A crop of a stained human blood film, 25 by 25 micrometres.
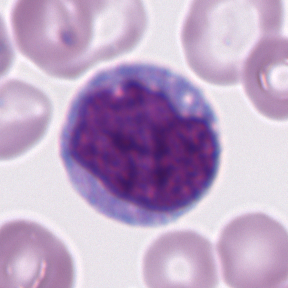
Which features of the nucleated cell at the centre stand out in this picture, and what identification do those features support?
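The outline of the cell strikes me as round and smooth, and it measures about 14 micrometres across. Inside, the nucleus has an irregular, folded outline with a notch at its top; it is about 13 by 10 micrometres and fills about 70% of the cell's area. Its chromatin is dark purple and clumped, with paler gaps between the clumps. I also notice a small clear spot in the cytoplasm beside the upper right edge of the nucleus. Putting that together, this is a monocyte.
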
